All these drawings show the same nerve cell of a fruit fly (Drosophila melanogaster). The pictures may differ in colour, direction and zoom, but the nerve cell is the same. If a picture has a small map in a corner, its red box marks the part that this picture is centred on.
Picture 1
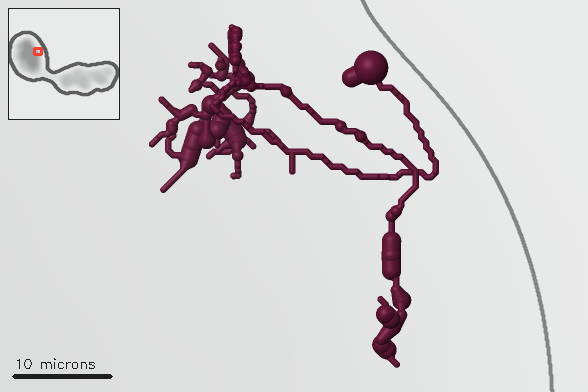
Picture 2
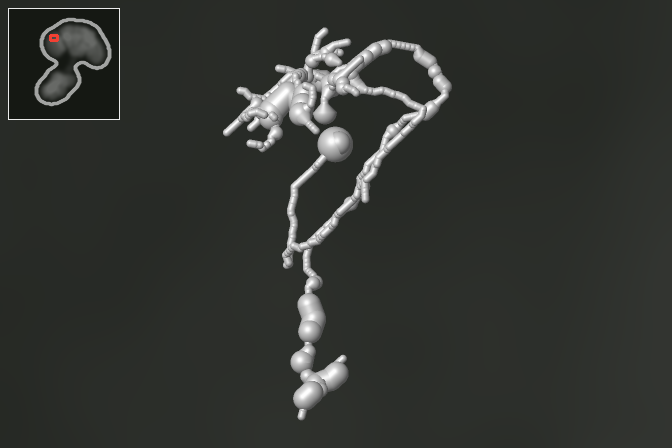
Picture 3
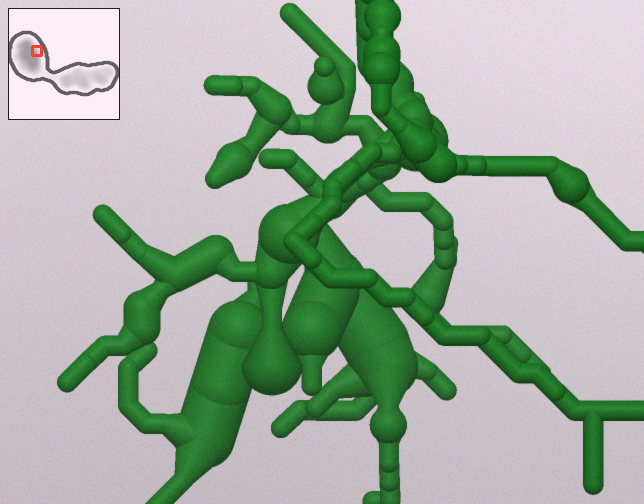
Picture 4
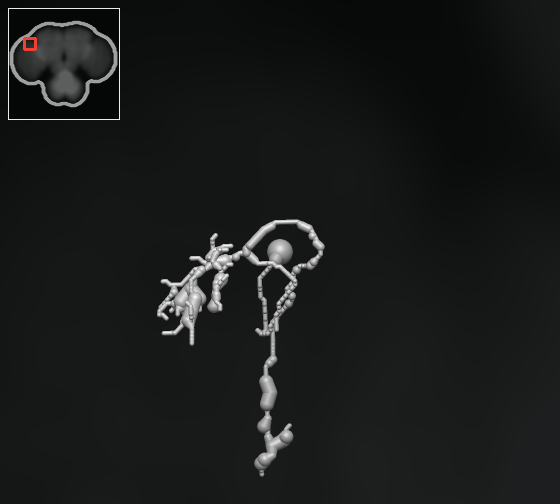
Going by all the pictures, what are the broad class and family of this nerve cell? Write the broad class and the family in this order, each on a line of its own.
optic-lobe intrinsic neuron
T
